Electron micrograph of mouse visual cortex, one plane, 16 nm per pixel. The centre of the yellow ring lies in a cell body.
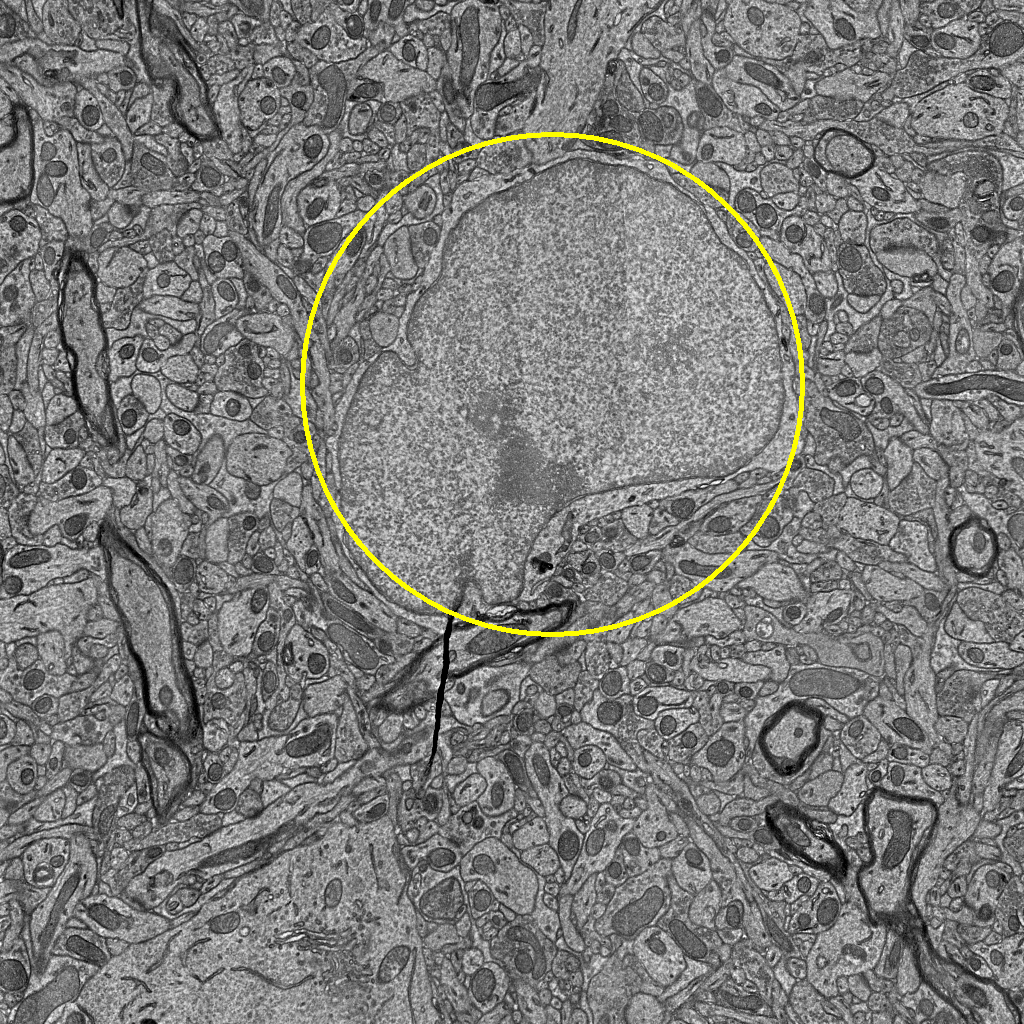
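Oligodendrocyte precursor cell at the centre of the yellow ring, in mouse visual cortex. Its nucleus, I'd say, is large and rounded, filling most of the ring, and its whole outline stays inside it. The chromatin looks fine and evenly granular; I see no dark clumps along the envelope. There is a diffuse darker patch in the lower middle of the nucleus.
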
